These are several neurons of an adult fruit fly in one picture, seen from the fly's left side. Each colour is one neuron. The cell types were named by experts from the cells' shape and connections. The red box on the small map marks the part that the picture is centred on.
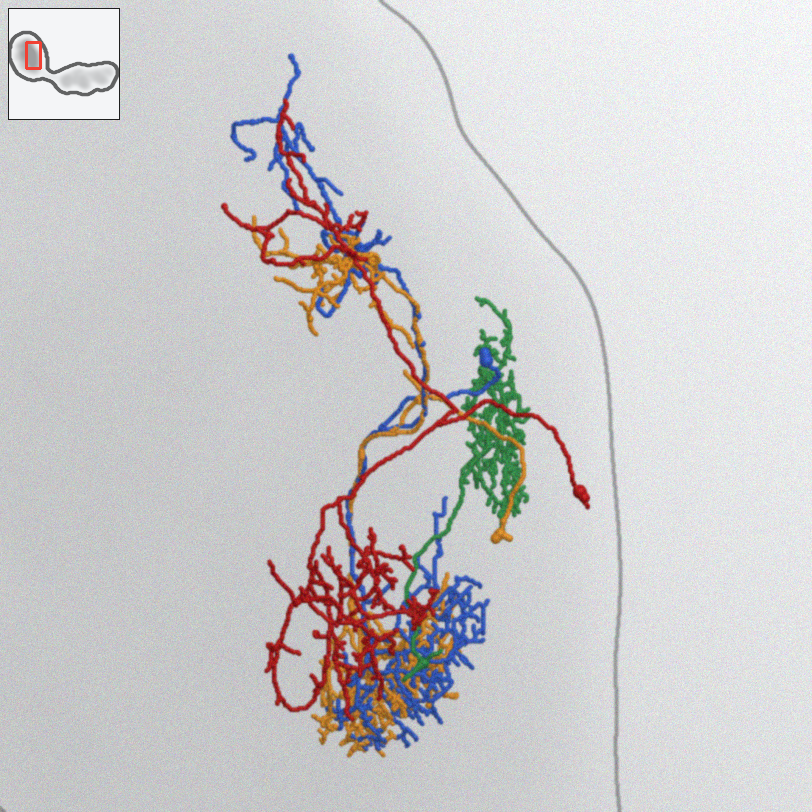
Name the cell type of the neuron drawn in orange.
LC37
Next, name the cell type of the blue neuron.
LoVP61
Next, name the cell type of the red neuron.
LC40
